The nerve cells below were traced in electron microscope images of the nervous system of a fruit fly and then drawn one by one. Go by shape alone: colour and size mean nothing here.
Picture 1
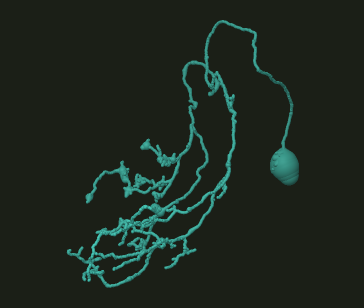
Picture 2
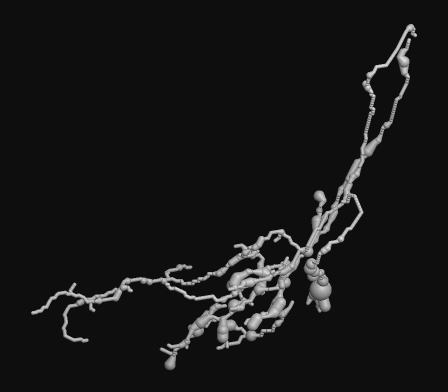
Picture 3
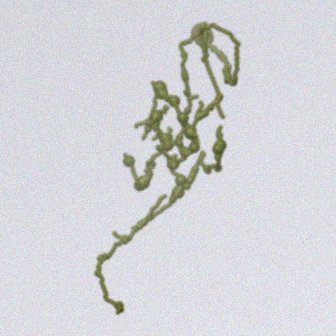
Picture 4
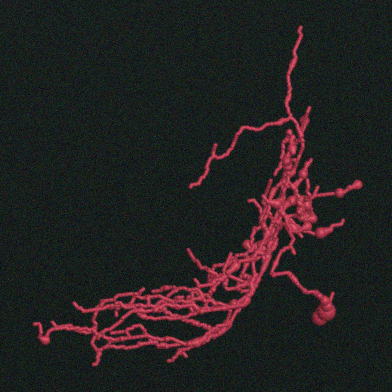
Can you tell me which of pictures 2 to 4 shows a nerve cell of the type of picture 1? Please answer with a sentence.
Picture 3 shows a nerve cell of the same cell type.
